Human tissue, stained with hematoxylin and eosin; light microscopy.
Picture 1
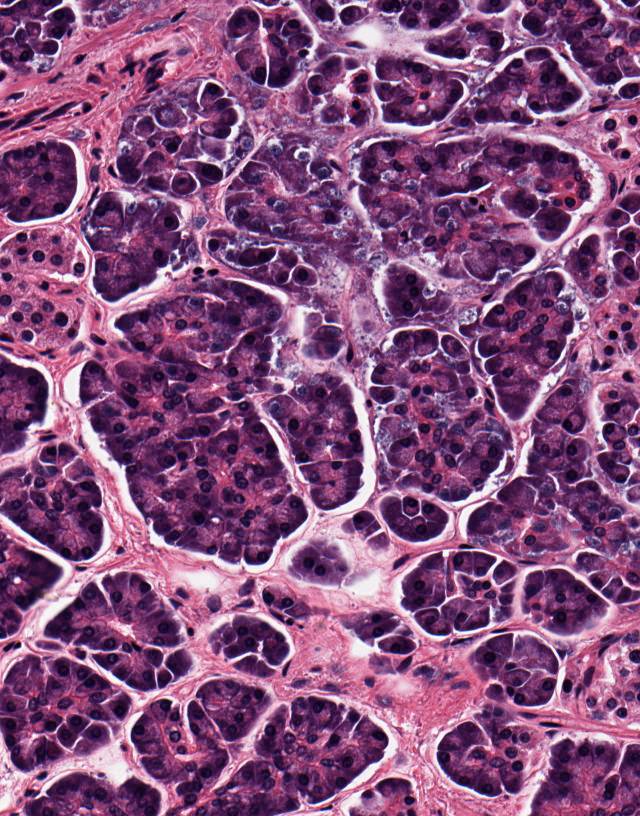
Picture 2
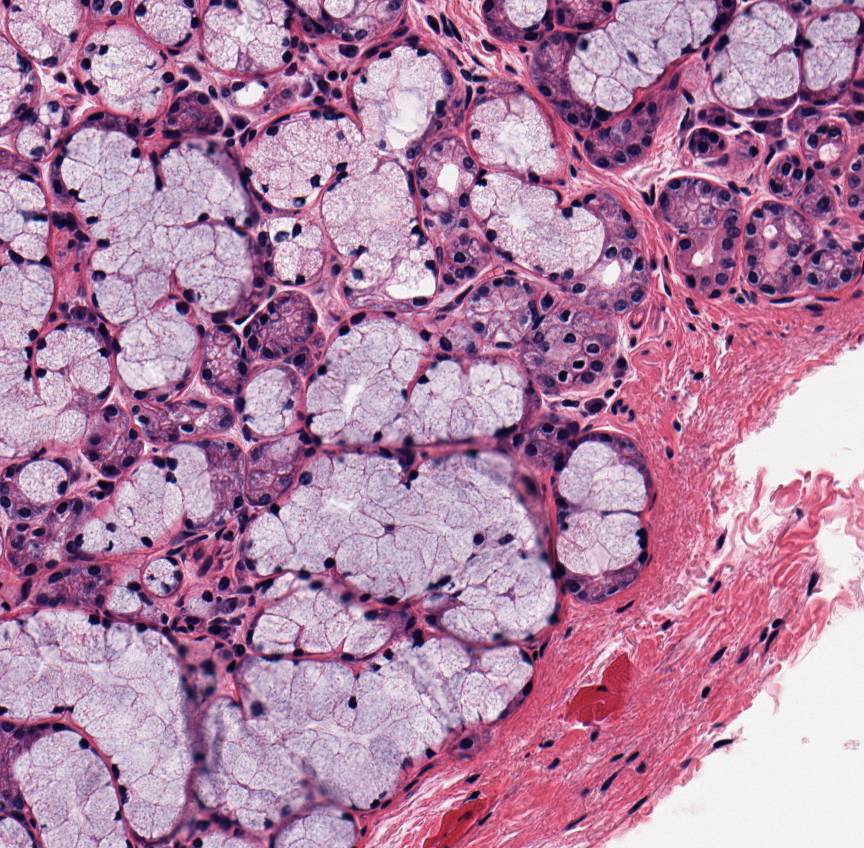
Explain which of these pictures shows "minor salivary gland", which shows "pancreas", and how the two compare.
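Of the two, picture 1 is pancreas and picture 2 is minor salivary gland. Throughout picture 1 the cells lie in rounded nests separated by thin pink fibrous septa, and within each nest they form small packed acinar groups with little or no visible central lumen. These cells have abundant deep purple granular cytoplasm and round, dark nuclei of fairly uniform size. Picture 2 is mostly mucous acini, filling the left and centre, whose cells have pale, foamy grey-lavender cytoplasm and dark nuclei flattened against the base of the cell. Serous acini, with granular purple cytoplasm and round nuclei, are grouped mainly in its upper right. Only thin pink strands of connective tissue separate the acini of picture 2 from one another.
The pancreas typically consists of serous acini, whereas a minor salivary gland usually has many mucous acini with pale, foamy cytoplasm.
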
